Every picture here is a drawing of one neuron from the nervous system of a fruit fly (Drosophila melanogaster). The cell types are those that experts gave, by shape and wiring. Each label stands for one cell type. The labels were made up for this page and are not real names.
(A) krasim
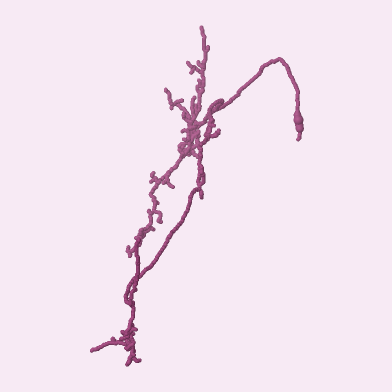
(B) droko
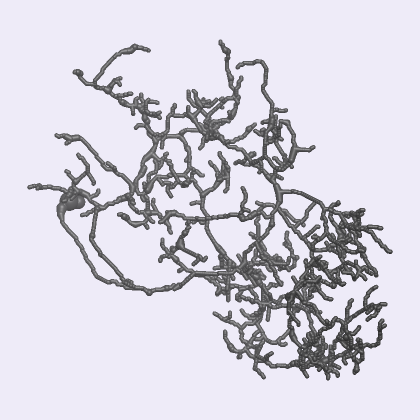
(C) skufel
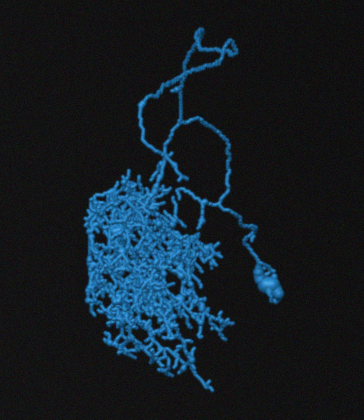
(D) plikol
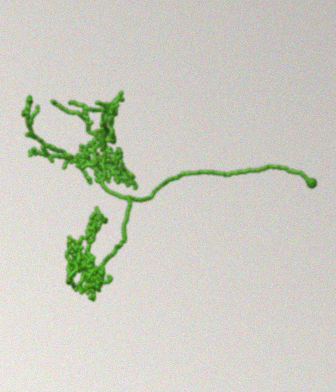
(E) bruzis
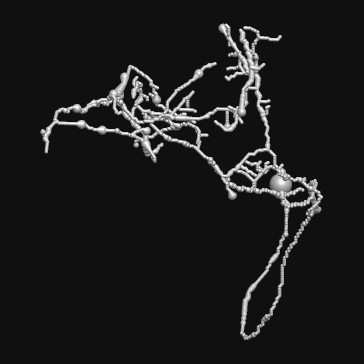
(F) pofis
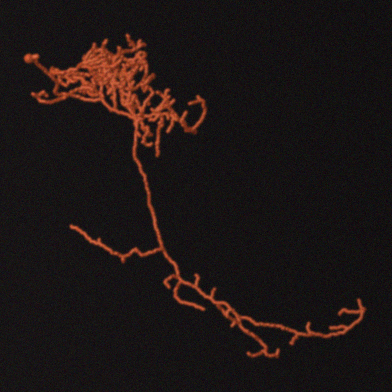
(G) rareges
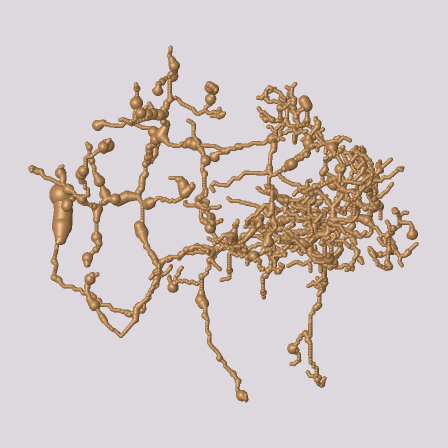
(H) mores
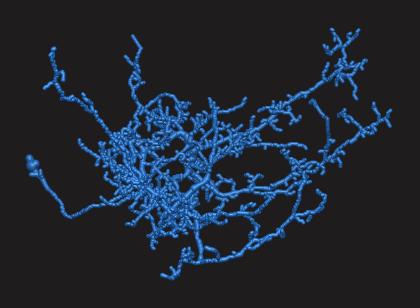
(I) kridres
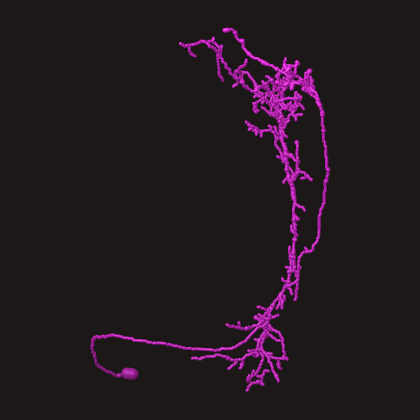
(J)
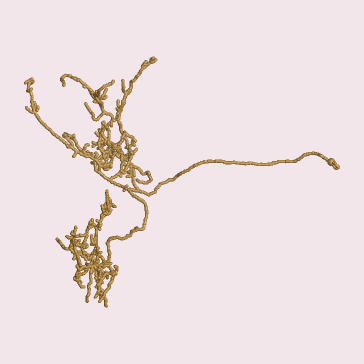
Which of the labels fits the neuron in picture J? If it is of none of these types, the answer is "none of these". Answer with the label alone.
plikol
